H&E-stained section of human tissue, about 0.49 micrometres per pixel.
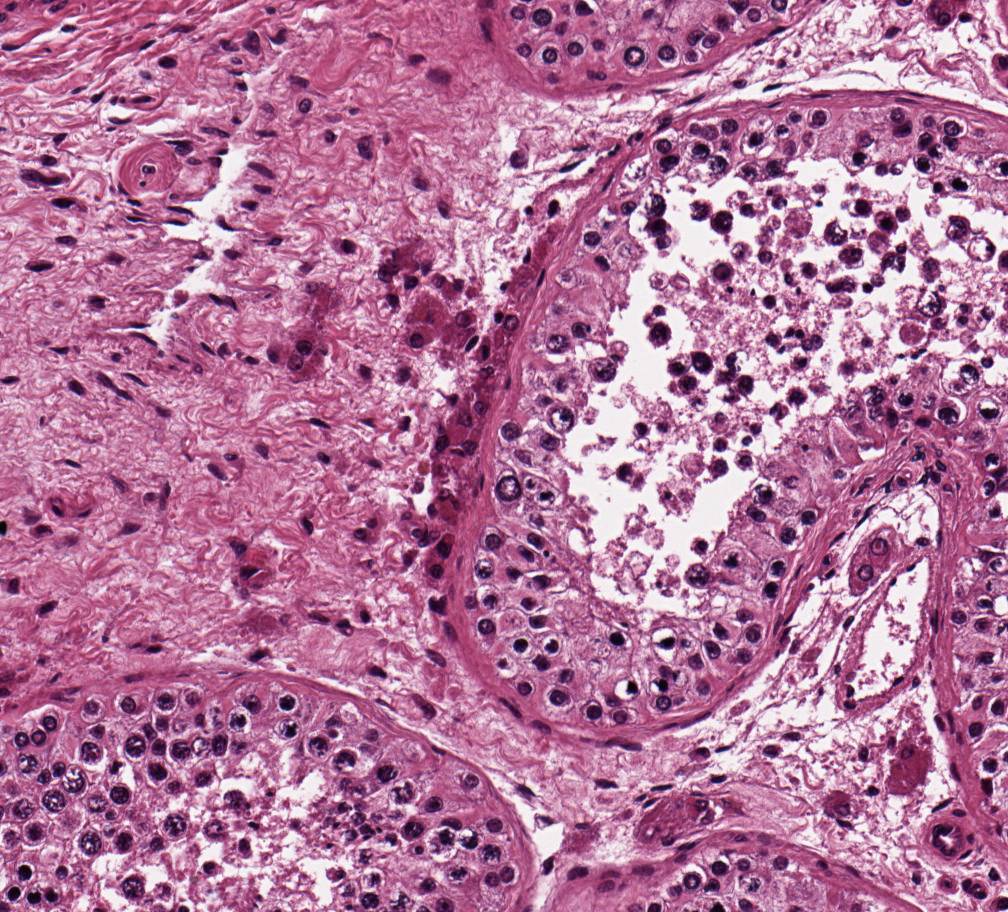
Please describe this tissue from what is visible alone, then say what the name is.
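Rounded tubules, cut across, occupy the right, top edge and bottom; stroma fills the left as a broad band. Several cell layers with round nuclei line them. Thin pink walls with flattened spindle nuclei bound each. Just left of the large right tubule, the stroma holds a cluster of polygonal cells with dense granular eosinophilic cytoplasm. This is testis.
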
